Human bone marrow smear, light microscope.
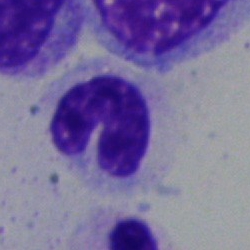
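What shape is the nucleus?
Bent into a horseshoe, with a deep notch that opens downward.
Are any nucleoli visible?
No, none.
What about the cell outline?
Faint and roughly round.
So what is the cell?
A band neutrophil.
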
